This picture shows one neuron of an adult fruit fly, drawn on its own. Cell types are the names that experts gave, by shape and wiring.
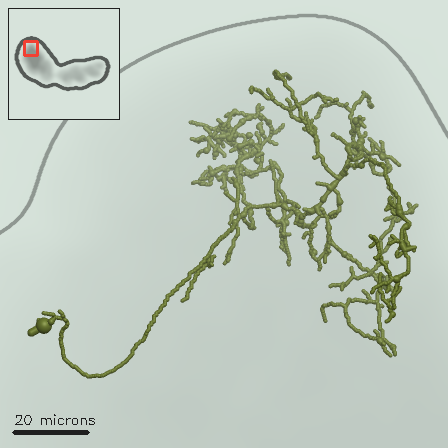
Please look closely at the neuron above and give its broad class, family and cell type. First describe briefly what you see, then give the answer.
The cell body can be seen at the lower left of the picture. By the scale bar it is about 100 microns wide in this view. The picture shows dozens of branch ends. This is a central-brain intrinsic neuron. The family is hemilineage SLPal3_and_SLPal4_dorsal. The cell type is SLP171.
